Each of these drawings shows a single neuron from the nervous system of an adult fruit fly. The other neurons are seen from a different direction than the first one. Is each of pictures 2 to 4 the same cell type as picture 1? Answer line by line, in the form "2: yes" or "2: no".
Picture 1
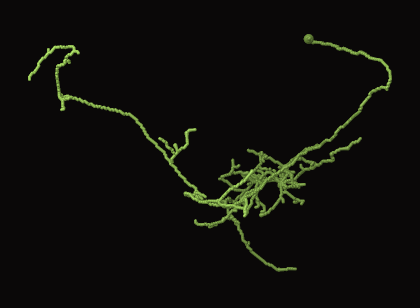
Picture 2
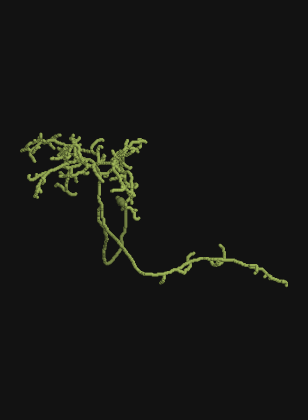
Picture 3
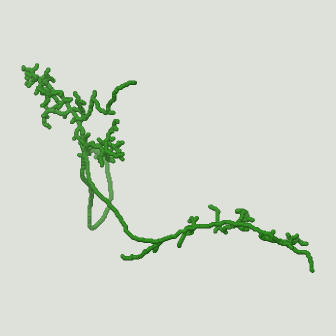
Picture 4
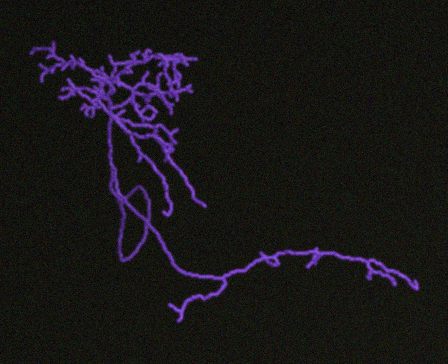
2: no
3: no
4: no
